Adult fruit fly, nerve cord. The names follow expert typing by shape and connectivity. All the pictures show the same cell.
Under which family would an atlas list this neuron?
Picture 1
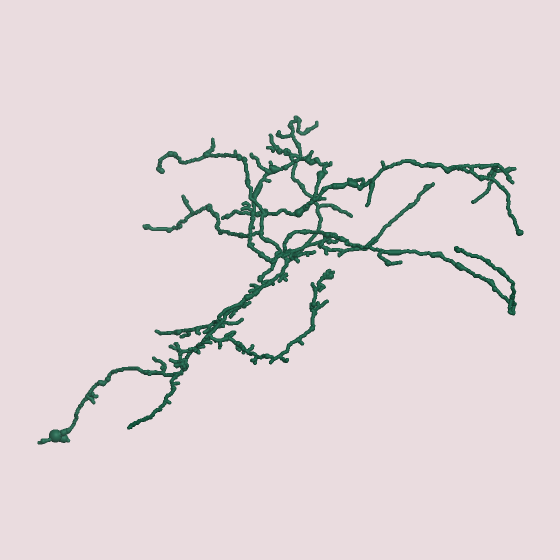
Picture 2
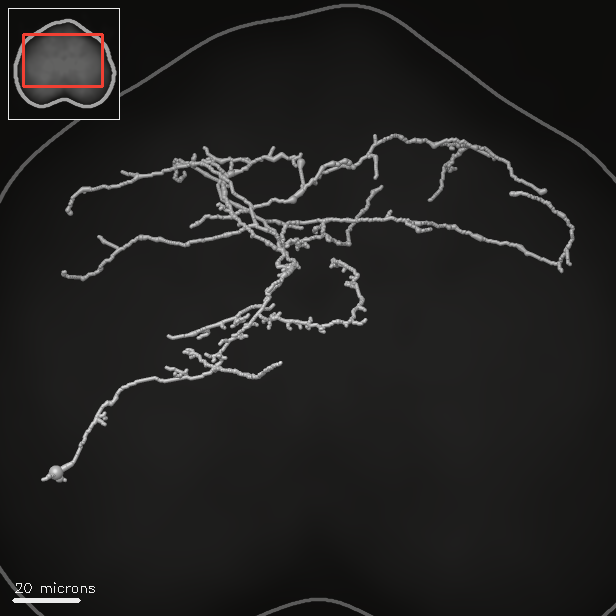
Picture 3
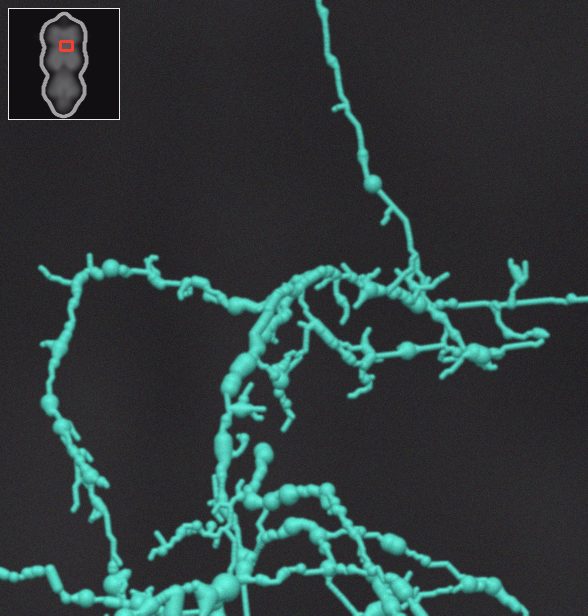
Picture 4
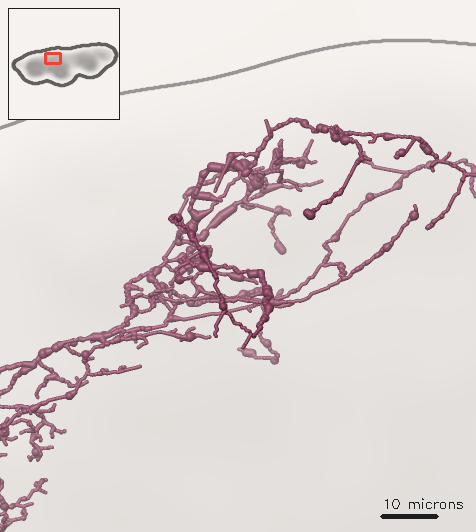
hemilineage 12A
